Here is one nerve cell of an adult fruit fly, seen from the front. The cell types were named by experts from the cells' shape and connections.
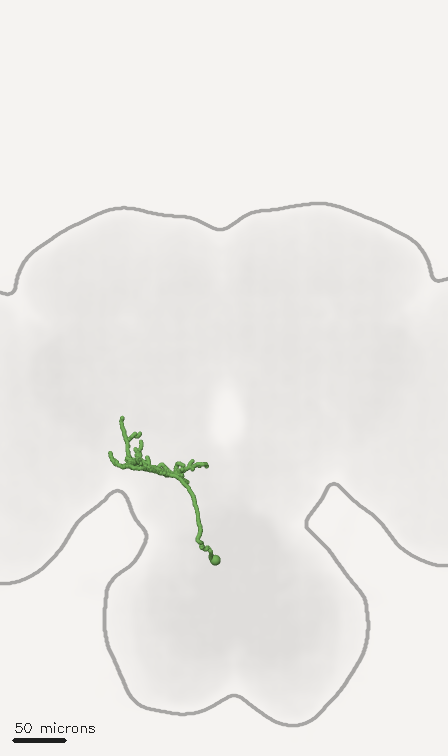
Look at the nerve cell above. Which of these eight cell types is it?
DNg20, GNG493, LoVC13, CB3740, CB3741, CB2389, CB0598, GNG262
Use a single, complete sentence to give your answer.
This particular neuron has the cell type CB2389.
